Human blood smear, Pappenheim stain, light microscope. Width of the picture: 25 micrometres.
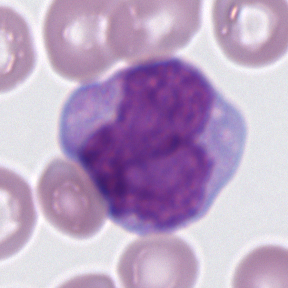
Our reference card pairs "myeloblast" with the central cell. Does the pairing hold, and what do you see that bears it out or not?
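This one I'd call an atypical promyelocyte rather than a myeloblast. What tips it for me is the nucleus, which is folded, with deep clefts splitting it into irregular lobes.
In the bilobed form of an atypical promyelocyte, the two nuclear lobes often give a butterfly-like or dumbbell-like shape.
The cytoplasm is a pale greyish blue and holds granules, but they are fine and faint, with a pinkish-purple colour.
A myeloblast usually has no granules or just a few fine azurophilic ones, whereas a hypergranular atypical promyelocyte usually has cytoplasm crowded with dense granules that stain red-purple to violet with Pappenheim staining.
On the granules alone, then, I couldn't choose between the two names. No distinct nucleoli show, and the outline is irregular, with gentle bulges and corners instead of a smooth circle. The cell measures about 16 micrometres across, and its nucleus fills about 70% of its area. A red cell presses against its lower left edge.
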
